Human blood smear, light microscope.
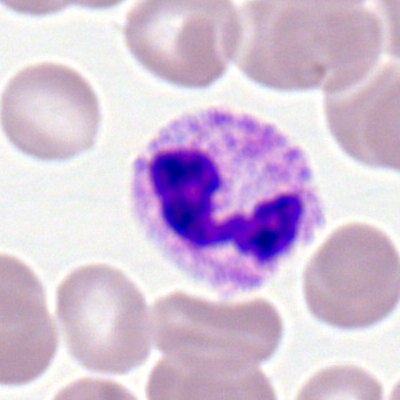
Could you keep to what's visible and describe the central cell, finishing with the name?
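Notice first that the nucleus shows no nucleoli. Now look at the cytoplasm: there is plenty of it, pale pinkish-lilac and filled with fine pinkish-purple granules. You will find no vacuoles in it. This is a segmented neutrophil.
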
